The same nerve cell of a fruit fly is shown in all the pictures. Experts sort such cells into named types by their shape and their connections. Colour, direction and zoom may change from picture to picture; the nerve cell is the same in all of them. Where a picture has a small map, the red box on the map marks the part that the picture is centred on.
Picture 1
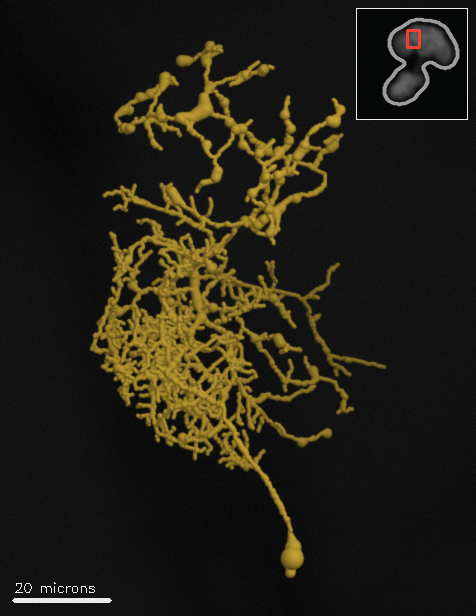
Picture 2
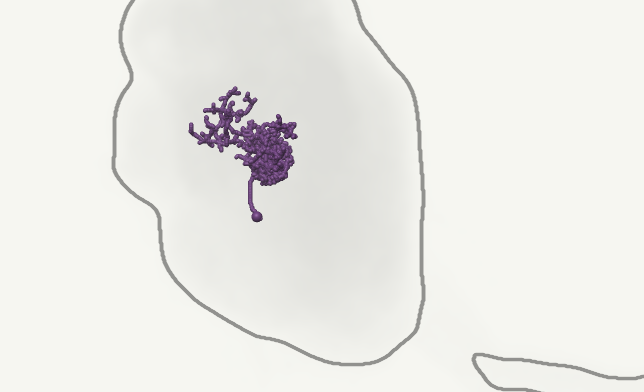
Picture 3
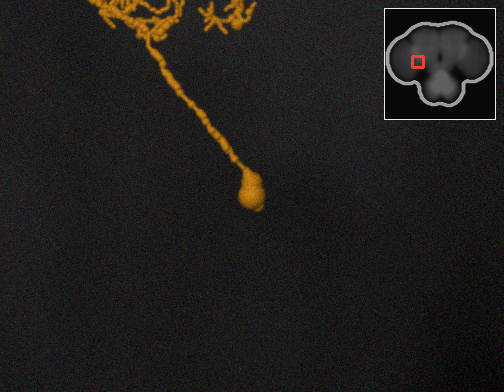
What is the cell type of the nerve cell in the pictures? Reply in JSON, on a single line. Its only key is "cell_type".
{"cell_type": "PVLP072"}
